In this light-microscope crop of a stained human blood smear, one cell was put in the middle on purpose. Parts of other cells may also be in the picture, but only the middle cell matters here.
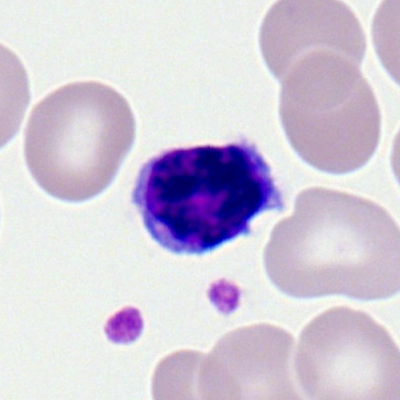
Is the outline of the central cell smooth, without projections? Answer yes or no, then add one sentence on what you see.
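No. The upper right margin of the cell is ragged with fine short projections.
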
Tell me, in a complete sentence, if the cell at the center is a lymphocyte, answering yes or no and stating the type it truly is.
Yes, the cell in the center of this crop is a lymphocyte.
